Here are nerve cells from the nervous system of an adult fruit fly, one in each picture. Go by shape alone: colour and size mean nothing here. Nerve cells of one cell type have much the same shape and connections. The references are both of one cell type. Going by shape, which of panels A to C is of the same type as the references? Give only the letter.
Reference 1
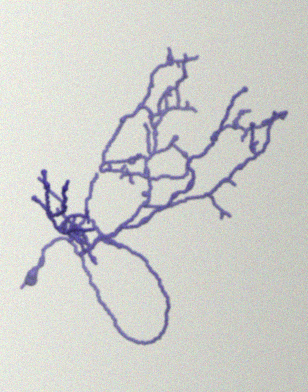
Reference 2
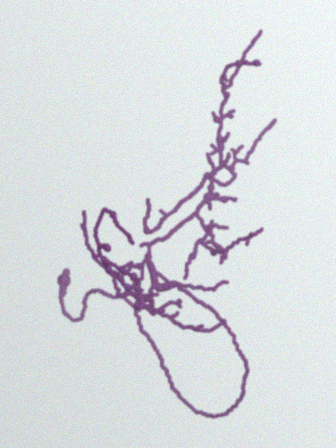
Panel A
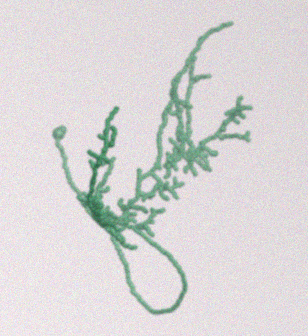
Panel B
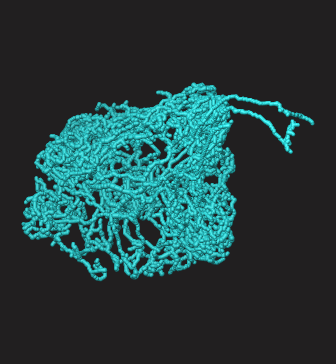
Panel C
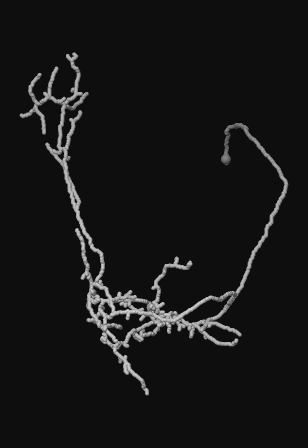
A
